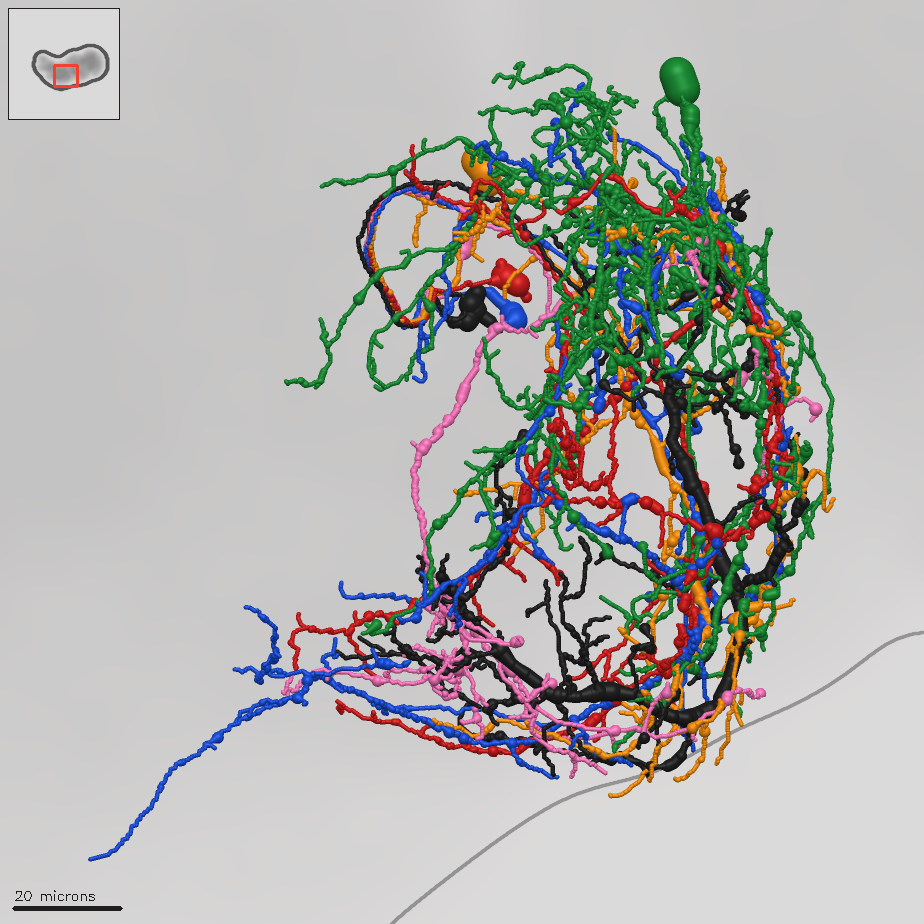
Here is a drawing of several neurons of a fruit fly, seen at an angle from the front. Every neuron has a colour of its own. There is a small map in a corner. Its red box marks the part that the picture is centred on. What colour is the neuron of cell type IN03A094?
pink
